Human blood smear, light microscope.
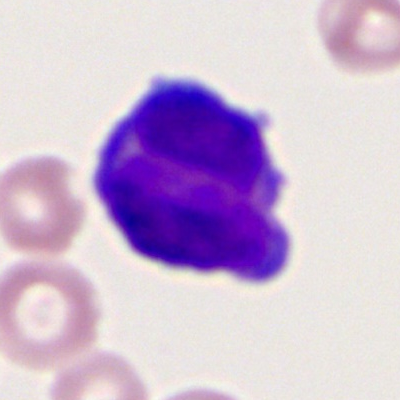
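Myeloblast, the cell at the centre of this stained blood smear. Its scant cytoplasm forms only a thin deep-blue rim around the nucleus and contains no visible granules. No vacuoles are present. Small knob-like projections stand out from the upper and right edges.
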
